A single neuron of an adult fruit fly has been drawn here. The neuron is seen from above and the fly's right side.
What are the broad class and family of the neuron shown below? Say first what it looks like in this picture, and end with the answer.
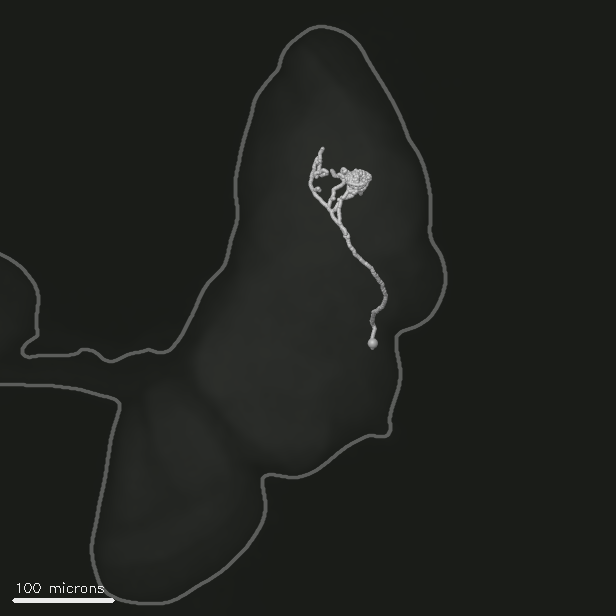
It is in the brain and does not reach the nerve cord. Its cell body lies in the middle of the picture. By the scale bar it is about 200 microns tall in this view. Its broad class is central-brain intrinsic neuron. Its family is hemilineage FLAa2.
